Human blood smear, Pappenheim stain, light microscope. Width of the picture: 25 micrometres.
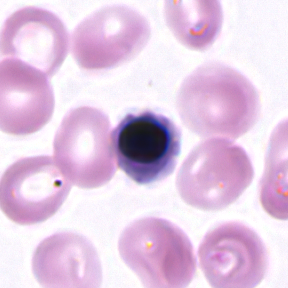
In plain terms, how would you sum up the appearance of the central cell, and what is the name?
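Look first at the chromatin: it is evenly dense, almost black, and shows no structure at all. The nucleus occupies most of the cell. Notice that the band of cytoplasm is wider beneath the nucleus than above it. That cytoplasm is a greyish bluish-purple. This cell is a normoblast.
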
